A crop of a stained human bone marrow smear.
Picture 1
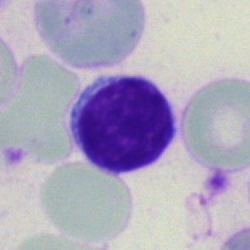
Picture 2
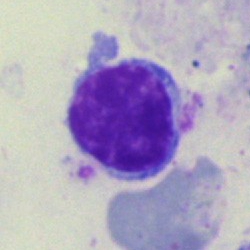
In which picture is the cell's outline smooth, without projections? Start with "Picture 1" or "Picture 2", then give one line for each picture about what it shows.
Picture 1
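Picture 1: The cell outline is round and smooth.
Picture 2: A pale bluish bleb projects from the upper left edge of the cell.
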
